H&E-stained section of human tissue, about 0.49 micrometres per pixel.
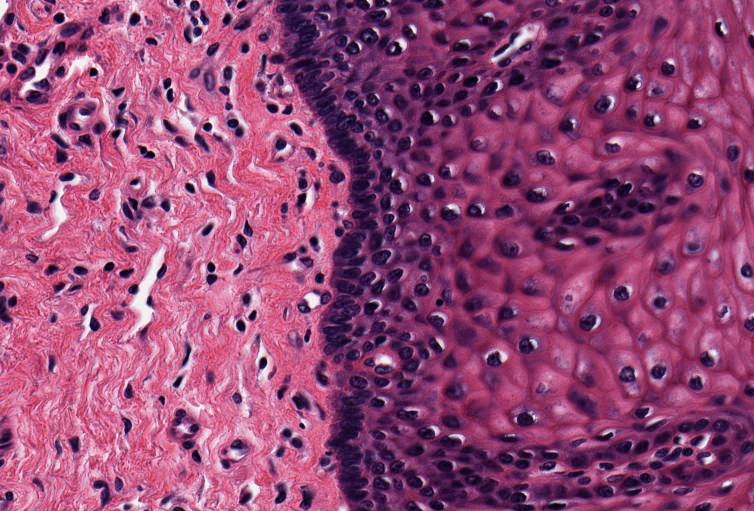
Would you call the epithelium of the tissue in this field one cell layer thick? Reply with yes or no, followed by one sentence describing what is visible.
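No. Above the basal layer the epithelial cells are large and polygonal, with abundant pink cytoplasm and round, centrally placed nuclei.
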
